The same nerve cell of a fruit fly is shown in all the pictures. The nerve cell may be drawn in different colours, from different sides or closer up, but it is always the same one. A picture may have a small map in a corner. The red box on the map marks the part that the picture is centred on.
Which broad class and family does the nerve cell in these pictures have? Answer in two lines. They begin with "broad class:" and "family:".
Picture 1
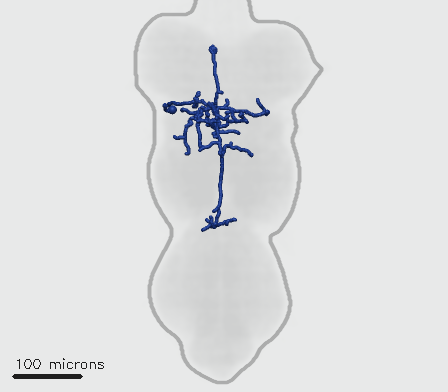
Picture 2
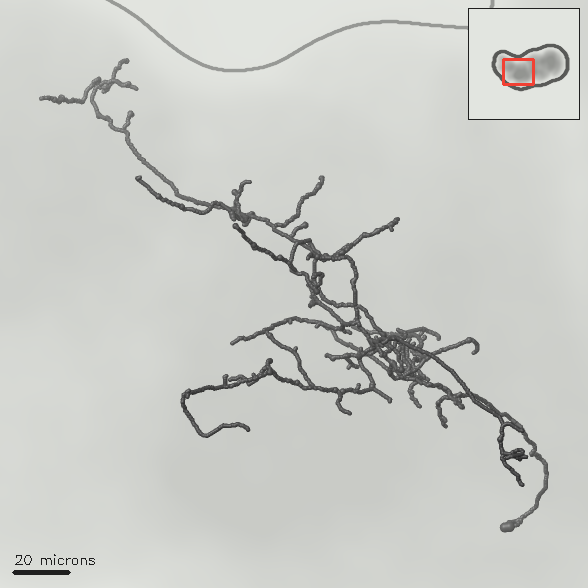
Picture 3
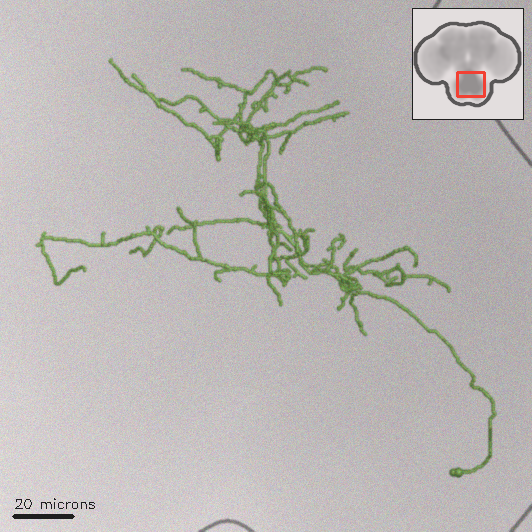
broad class: nerve-cord intrinsic neuron
family: hemilineage 12A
